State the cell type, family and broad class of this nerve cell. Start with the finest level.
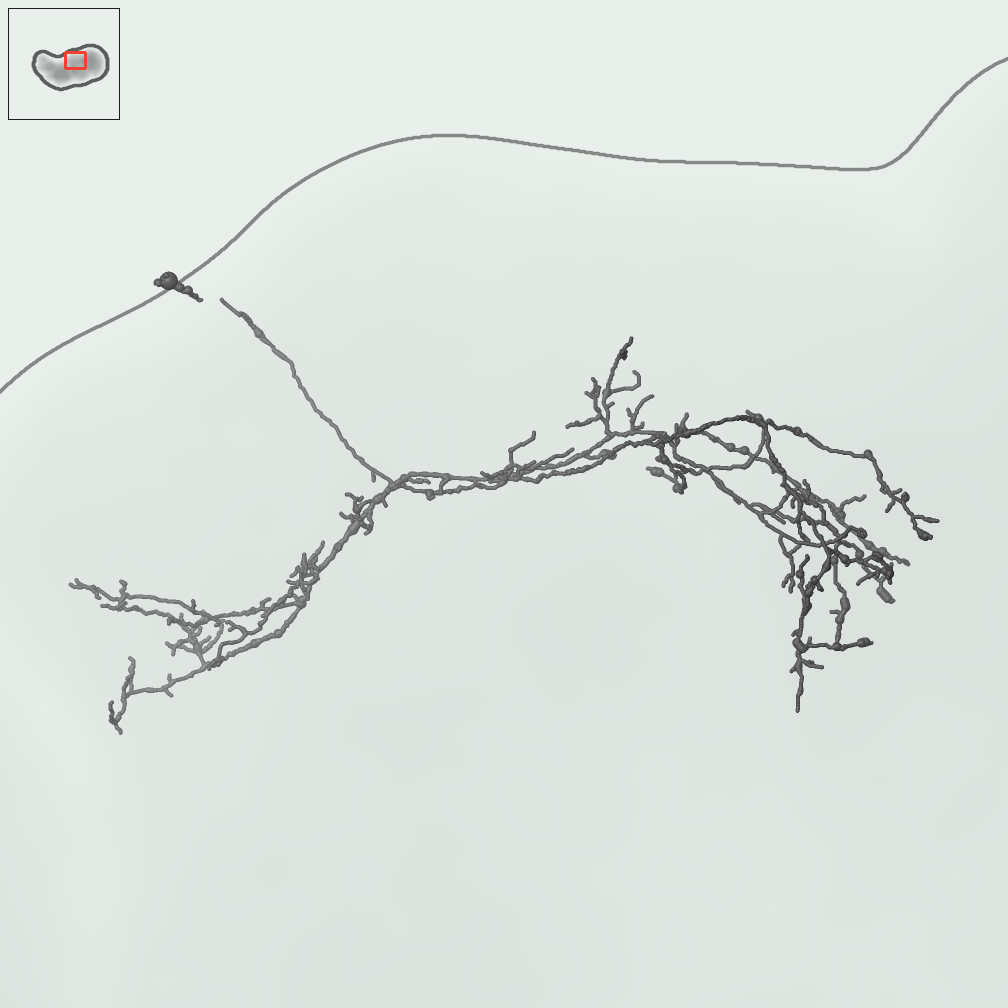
LHPD2a4_b; hemilineage VLPd&p1_posterior; central-brain intrinsic neuron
